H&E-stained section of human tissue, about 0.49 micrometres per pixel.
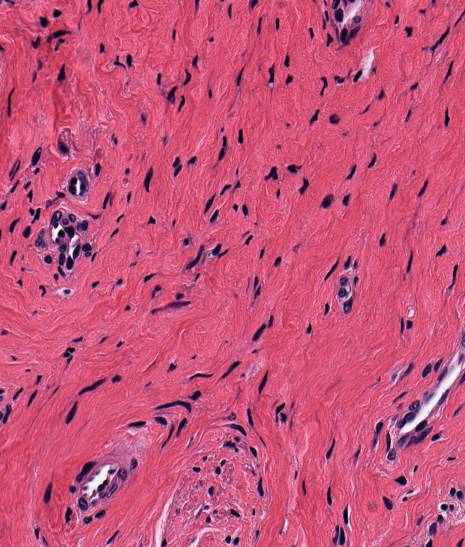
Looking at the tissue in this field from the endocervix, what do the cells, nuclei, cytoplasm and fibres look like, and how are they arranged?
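Dense, deeply eosinophilic collagen occupies the entire field. Its bundles are wavy and interlacing, not straight and parallel. Stromal cells are sparse and lie singly, spread fairly evenly through the collagen; their nuclei are thin, dark and spindle-shaped.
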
